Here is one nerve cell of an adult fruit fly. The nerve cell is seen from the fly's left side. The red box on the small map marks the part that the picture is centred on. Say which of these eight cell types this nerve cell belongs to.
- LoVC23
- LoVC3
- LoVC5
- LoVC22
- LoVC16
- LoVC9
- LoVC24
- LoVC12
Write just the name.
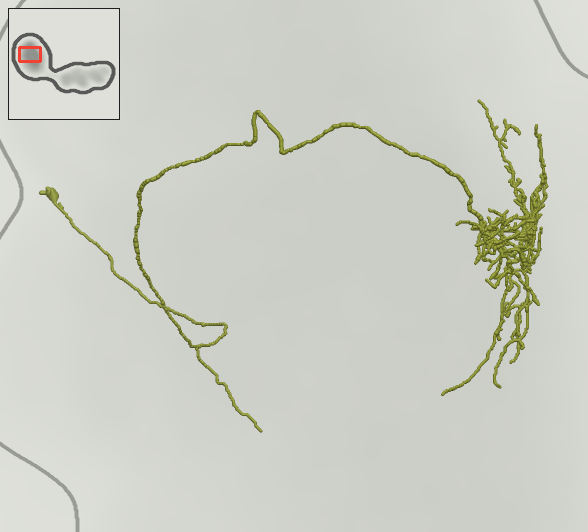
LoVC23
